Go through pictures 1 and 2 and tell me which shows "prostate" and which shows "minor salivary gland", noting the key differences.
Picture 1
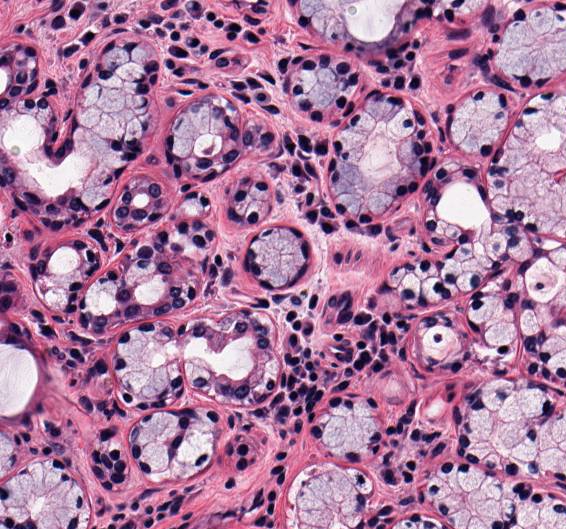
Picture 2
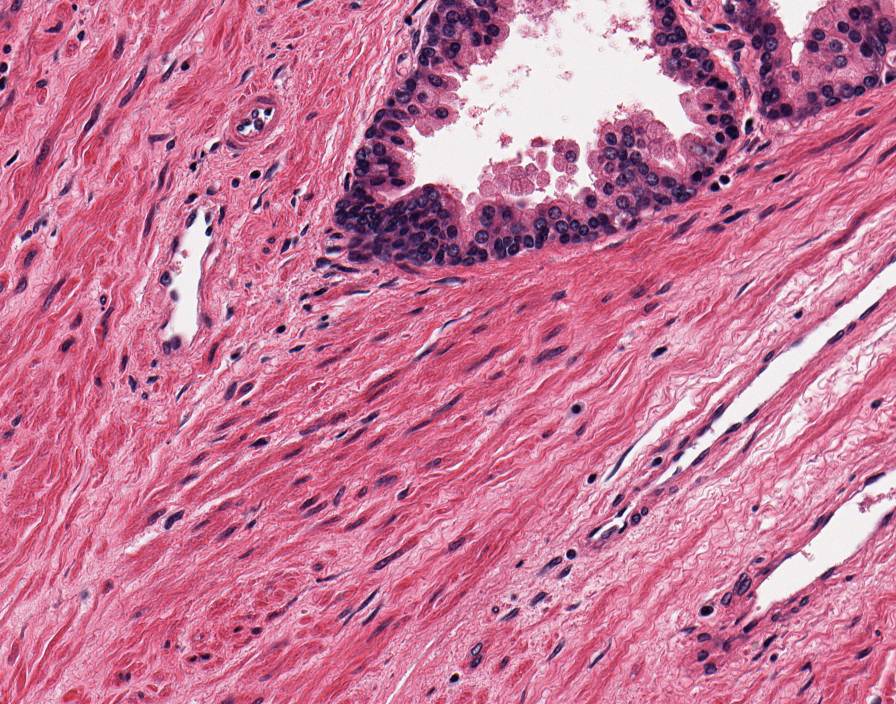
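Picture 2 is the prostate; picture 1 is the minor salivary gland. The salivary acinar cells have pale grey-blue, foamy, bubbly cytoplasm and small, dark nuclei flattened against the cell base. Small dark round lymphocyte nuclei cluster in the stroma at the lower centre. The prostatic gland lining has an undulating contour with folds projecting into the lumen, and its cells have pale pink, finely granular cytoplasm toward the lumen. Its stroma is made of spindle cells with elongated dark nuclei in pink fibrillar cytoplasm, the fibres in the centre and lower right running diagonally from lower left to upper right.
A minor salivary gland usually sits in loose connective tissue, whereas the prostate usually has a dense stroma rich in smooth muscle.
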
